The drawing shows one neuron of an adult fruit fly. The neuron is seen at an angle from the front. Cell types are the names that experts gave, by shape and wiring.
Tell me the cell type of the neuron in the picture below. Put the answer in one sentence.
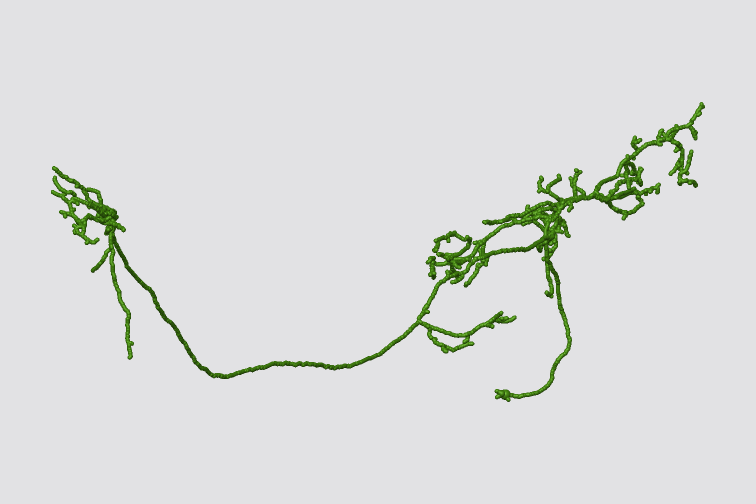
The cell type is AN06B012.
